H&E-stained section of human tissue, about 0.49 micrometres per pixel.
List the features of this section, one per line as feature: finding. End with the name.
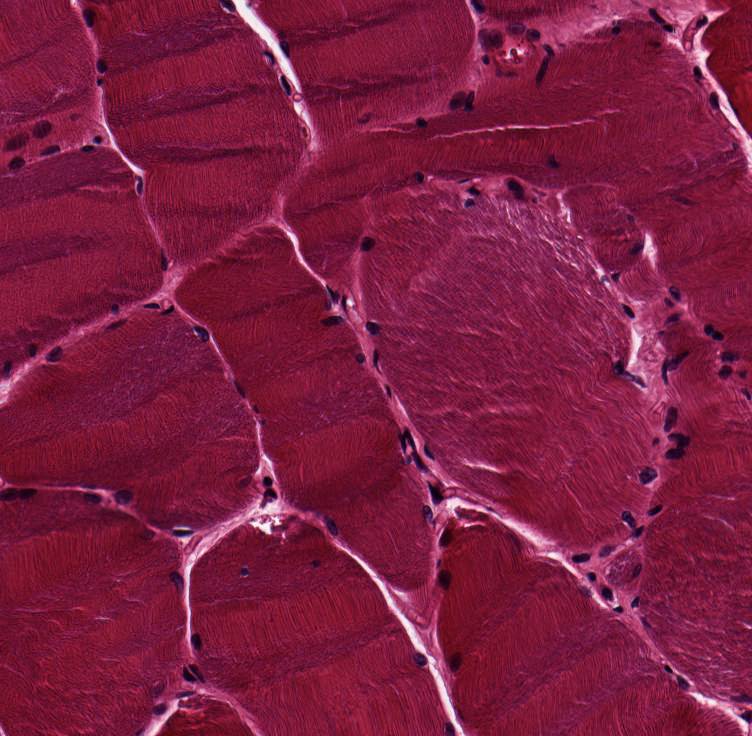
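Packing: closely packed polygonal fibres filling whole field
Septa: thin, pale, between fibres
Nuclei: small, dark, flattened, at fibre edges
Cytoplasm: deeply eosinophilic, red-pink
Texture: large fibre right of centre finer, wavy, fibrillar versus neighbours
Identity: skeletal muscle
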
